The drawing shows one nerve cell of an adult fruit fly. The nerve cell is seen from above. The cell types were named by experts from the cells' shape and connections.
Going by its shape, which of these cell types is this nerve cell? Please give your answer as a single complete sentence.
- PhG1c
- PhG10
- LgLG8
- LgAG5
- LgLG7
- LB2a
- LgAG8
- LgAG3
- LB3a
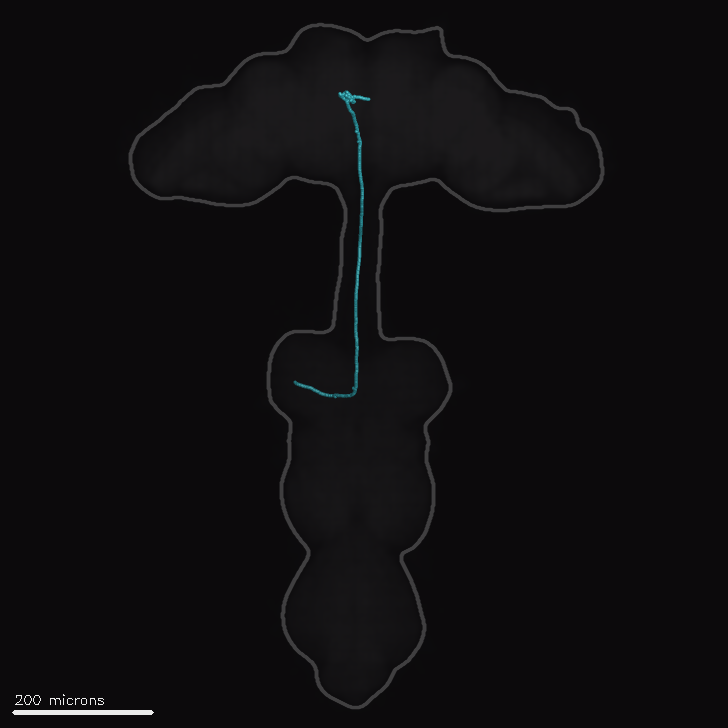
This nerve cell is given the cell type LgAG5.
